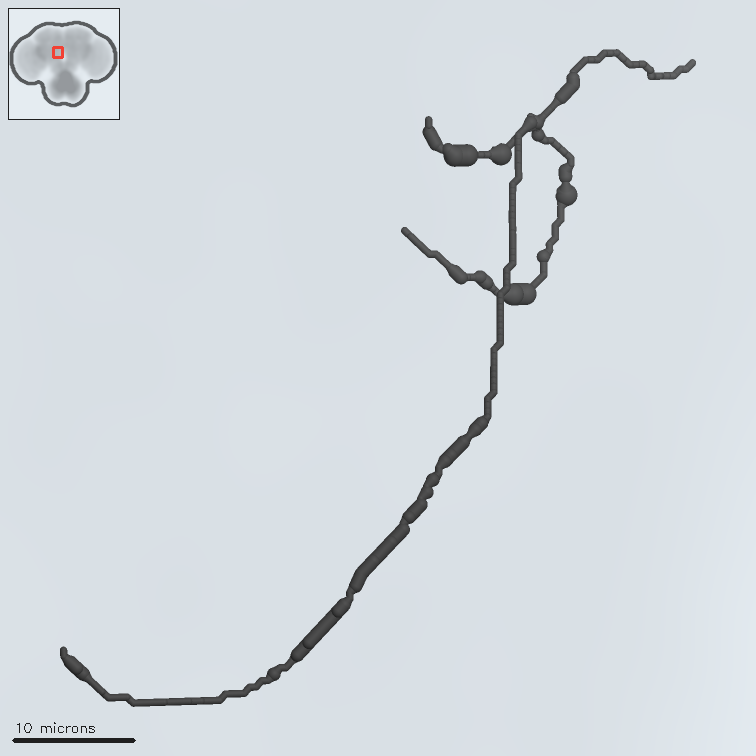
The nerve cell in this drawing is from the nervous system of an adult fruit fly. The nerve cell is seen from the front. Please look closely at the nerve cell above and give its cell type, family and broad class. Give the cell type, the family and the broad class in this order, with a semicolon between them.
ORN_DM2; class olfactory; sensory neuron entering the brain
